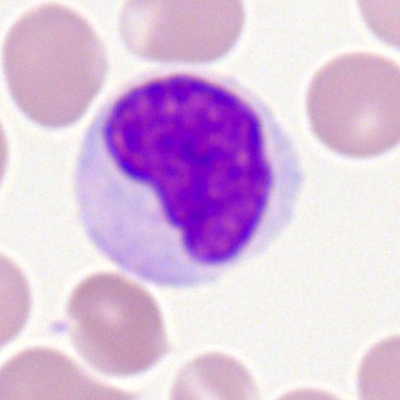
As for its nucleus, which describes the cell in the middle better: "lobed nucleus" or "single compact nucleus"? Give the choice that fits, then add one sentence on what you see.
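Single compact nucleus. The nucleus is indented on its left side, giving it a kidney shape.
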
